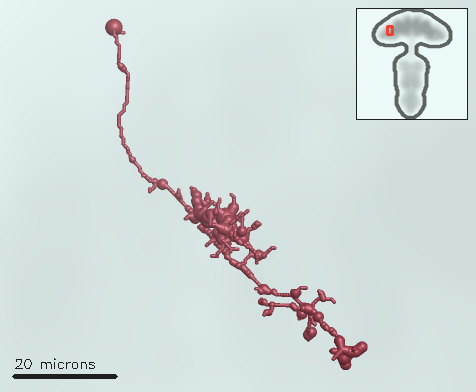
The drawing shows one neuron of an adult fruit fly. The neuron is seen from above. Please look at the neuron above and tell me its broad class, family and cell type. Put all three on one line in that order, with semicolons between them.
optic-lobe intrinsic neuron; Mi; Mi4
